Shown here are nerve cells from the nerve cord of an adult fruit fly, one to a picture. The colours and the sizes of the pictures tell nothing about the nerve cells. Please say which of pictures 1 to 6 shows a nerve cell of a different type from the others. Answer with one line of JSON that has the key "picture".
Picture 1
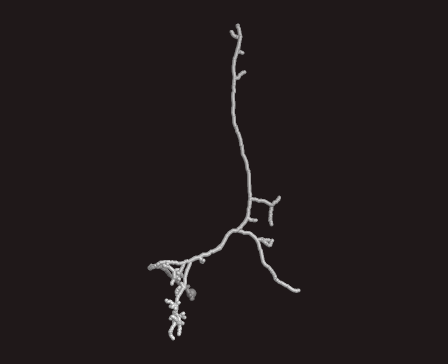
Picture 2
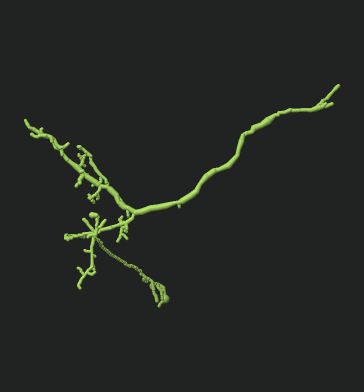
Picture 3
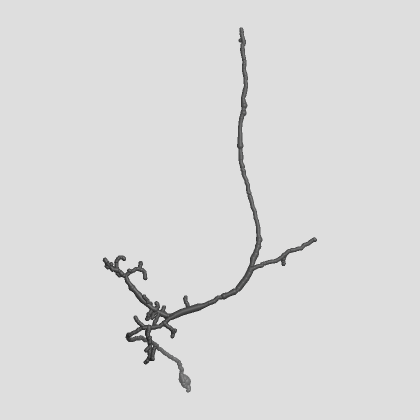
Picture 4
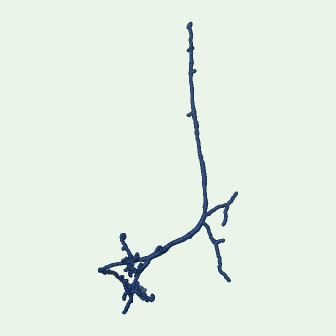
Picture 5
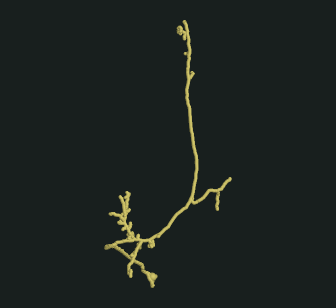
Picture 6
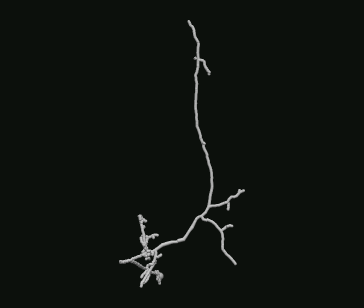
{"picture": 2}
